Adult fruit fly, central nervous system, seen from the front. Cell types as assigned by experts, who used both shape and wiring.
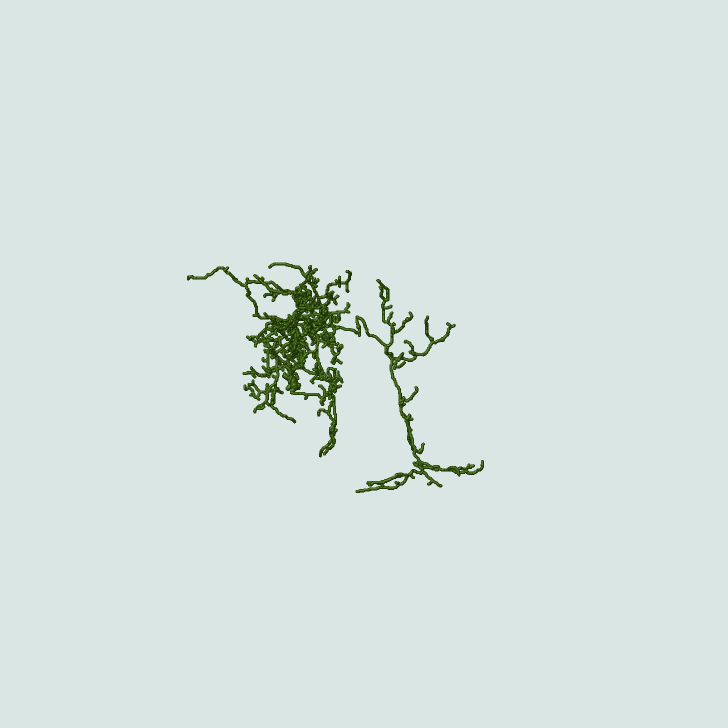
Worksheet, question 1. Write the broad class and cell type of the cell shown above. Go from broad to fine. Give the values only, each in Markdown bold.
**central-brain intrinsic neuron**, **IB097**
